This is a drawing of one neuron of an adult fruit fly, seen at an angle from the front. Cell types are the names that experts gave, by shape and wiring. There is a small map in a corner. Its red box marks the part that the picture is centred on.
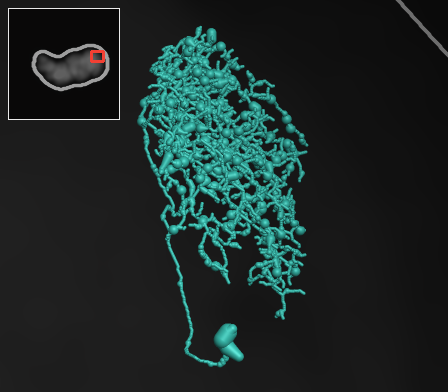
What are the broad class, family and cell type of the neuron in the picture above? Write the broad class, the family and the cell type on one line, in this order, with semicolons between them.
optic-lobe intrinsic neuron; Pm; Pm6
